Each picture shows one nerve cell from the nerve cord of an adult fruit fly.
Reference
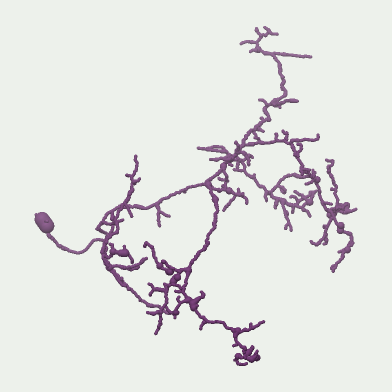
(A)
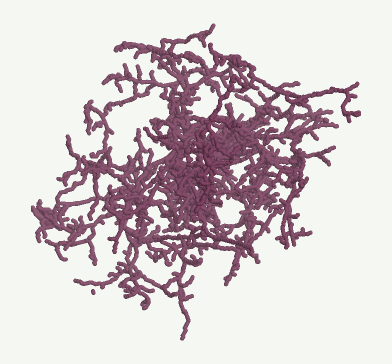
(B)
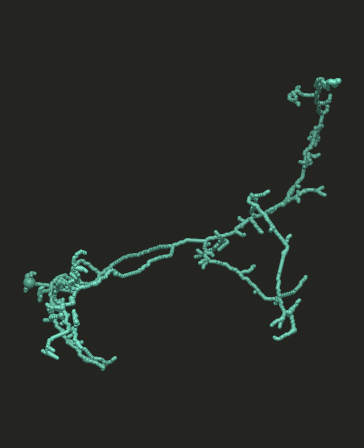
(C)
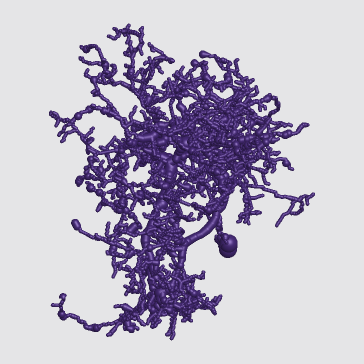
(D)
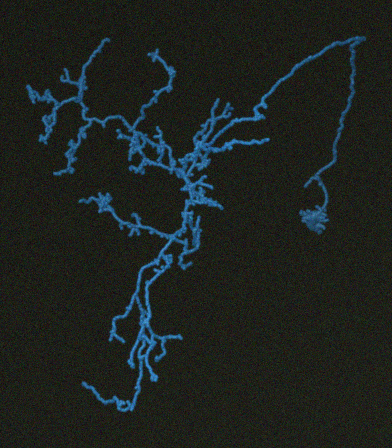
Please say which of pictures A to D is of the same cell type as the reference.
Picture B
